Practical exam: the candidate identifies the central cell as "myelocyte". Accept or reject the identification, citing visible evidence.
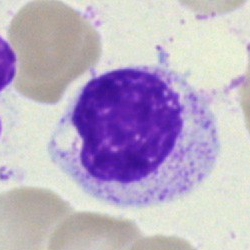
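Myelocyte is the right name for this cell, and promyelocyte is the look-alike to rule out. What decides is the nucleus, in which no distinct nucleolus is visible.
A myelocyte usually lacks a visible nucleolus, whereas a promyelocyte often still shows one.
The chromatin is dark purple and coarsely clumped. A moderate rim of pale greyish-blue cytoplasm surrounds the nucleus, widest toward the lower right, with a pale, granule-poor area just left of the nucleus. Pale red cells lie above-left of and below the cell.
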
